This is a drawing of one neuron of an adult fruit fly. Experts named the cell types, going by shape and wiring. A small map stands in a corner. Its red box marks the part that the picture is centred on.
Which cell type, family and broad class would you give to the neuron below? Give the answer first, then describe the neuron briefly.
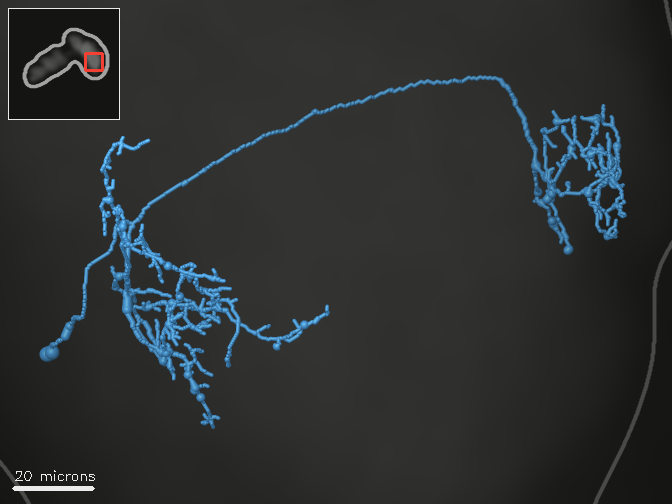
Its cell type is AOTU055. The family is hemilineage DL1_ventral. It is a central-brain intrinsic neuron. It lies in the brain. By the scale bar it is about 150 microns wide in this view. Dozens of branch ends can be seen.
